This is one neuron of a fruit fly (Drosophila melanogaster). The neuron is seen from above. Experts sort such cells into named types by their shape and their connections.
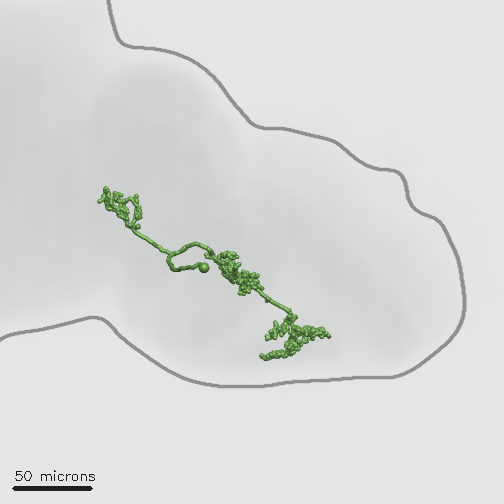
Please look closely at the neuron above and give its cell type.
LPLC2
